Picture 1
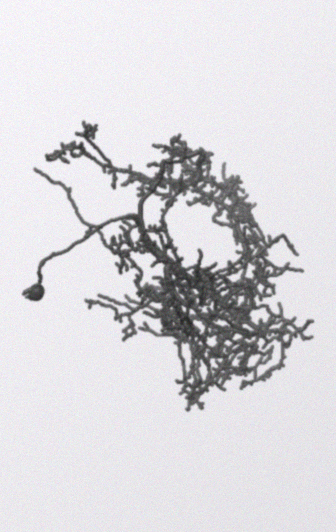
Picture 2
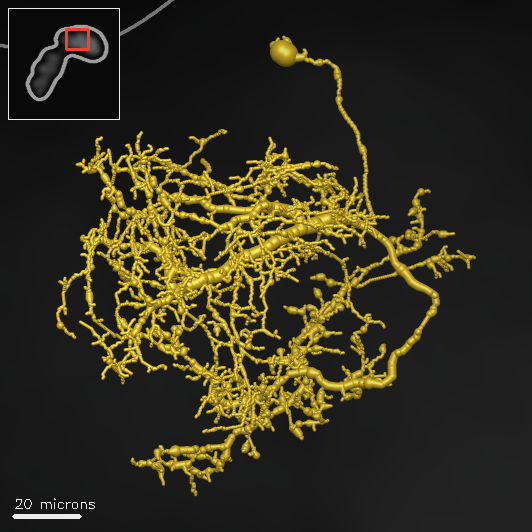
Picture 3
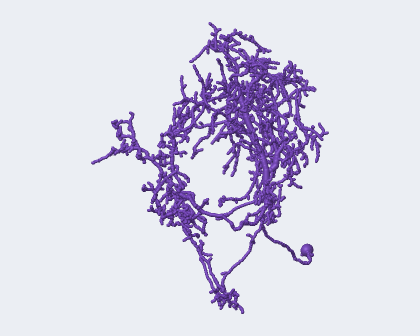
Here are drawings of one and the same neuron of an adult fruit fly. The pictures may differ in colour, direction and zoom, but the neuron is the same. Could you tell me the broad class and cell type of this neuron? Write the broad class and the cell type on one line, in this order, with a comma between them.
central-brain intrinsic neuron, GNG502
